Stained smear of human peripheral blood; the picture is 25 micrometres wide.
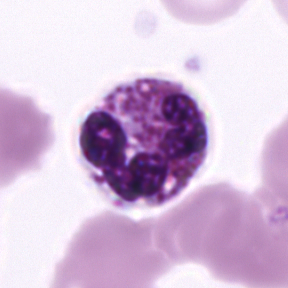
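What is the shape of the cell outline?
Round and smooth.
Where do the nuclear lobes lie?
Around the edge of the cell, leaving the centre free of nucleus.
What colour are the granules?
Reddish-purple.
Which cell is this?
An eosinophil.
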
